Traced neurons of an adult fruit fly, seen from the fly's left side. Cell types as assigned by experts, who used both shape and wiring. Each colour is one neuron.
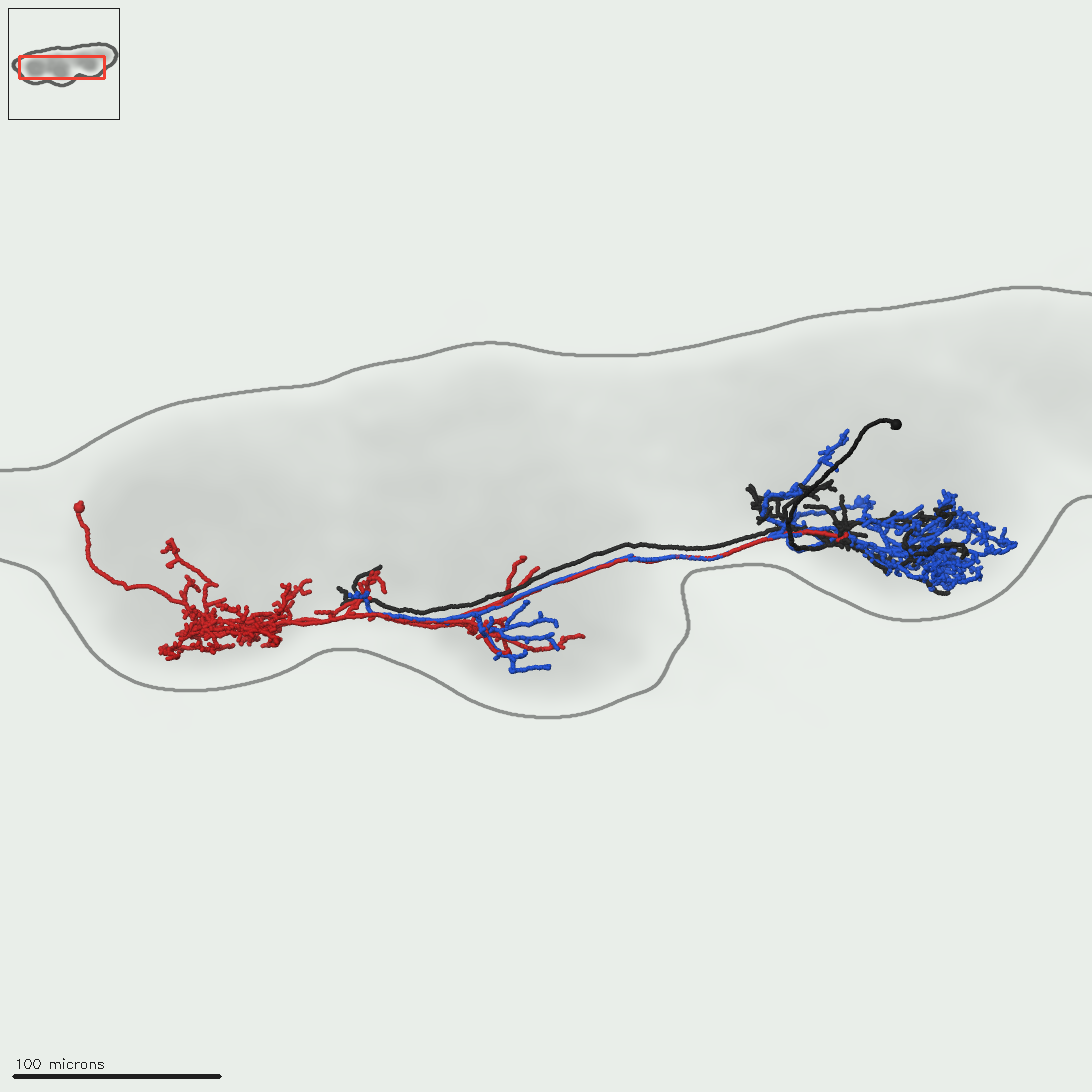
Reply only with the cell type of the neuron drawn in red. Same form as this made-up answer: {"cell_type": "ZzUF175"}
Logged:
{"cell_type": "IN09B046"}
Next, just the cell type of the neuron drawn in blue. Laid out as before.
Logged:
{"cell_type": "IN09B048"}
